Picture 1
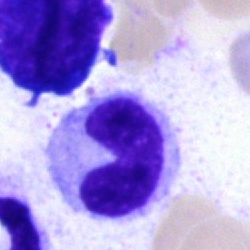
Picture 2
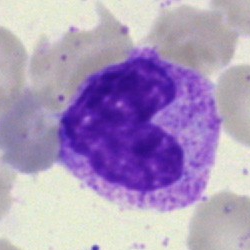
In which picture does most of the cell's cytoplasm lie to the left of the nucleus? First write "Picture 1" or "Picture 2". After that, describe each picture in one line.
Picture 1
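Picture 1: The nucleus sits toward the right side of the cell.
Picture 2: The nucleus sits toward the left of the cell, with more cytoplasm on the right.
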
